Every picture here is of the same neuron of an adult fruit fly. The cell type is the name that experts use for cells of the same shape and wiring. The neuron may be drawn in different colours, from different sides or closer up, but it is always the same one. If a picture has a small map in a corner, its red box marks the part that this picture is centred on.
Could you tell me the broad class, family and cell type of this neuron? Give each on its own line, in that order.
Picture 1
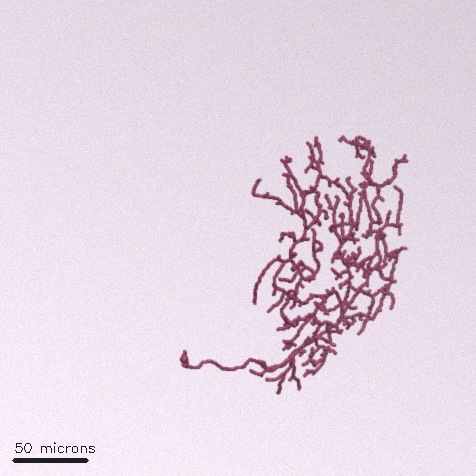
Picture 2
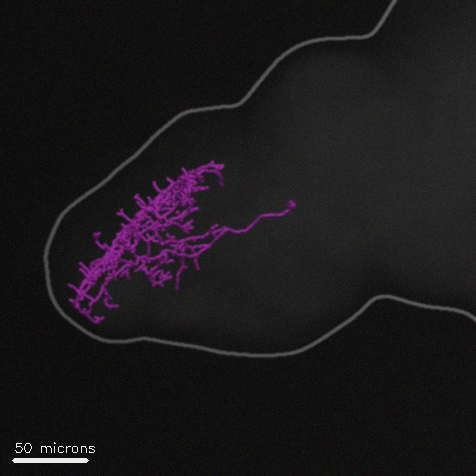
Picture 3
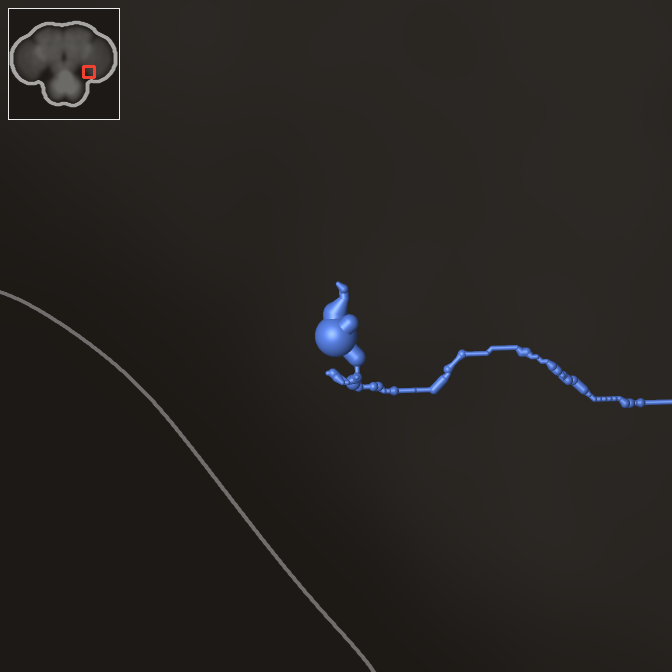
optic-lobe intrinsic neuron
Cm
Cm11d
